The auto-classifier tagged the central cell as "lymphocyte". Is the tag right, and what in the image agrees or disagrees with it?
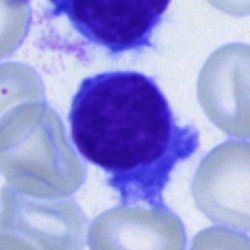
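The name lymphocyte is correct for this cell. The deciding point is the cytoplasm, in which no granules are seen.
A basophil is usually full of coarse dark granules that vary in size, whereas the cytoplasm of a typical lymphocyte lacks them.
The nucleus fills most of the cell, and its chromatin stains dark purple and appears dense throughout.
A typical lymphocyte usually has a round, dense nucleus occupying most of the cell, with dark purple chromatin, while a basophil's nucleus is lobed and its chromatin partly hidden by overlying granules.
Both points speak for lymphocyte and against basophil. The cytoplasm is scant and deep blue, and the outline is roughly round apart from irregular blunt protrusions extending toward the lower right.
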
